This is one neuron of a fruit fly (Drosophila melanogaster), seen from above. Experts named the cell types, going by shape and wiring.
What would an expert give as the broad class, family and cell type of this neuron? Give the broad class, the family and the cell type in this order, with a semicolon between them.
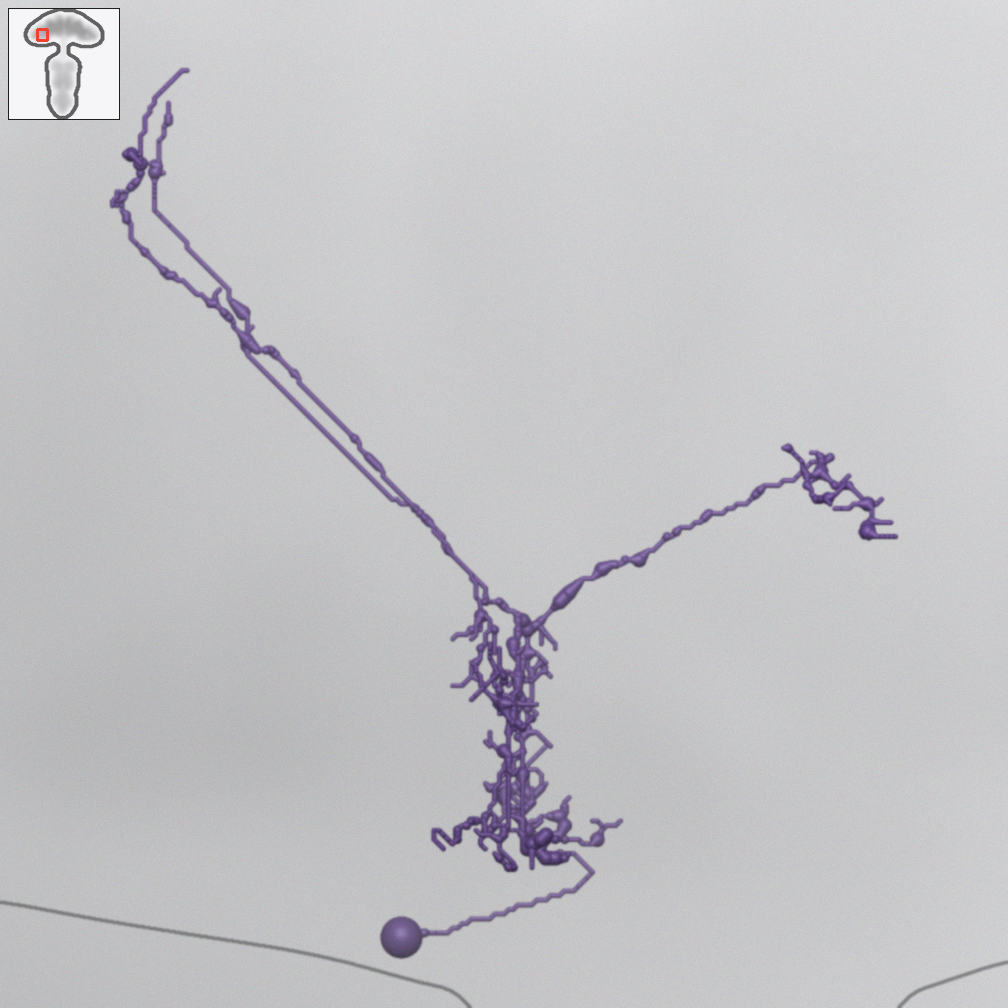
optic-lobe intrinsic neuron; Y; Y12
